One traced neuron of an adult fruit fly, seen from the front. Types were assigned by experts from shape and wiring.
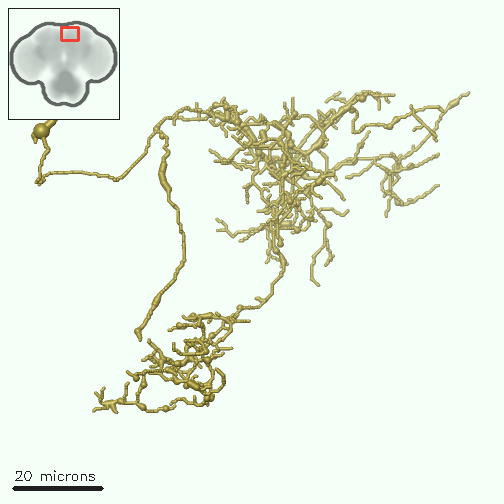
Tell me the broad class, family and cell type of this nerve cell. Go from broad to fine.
central-brain intrinsic neuron; hemilineage SMPad3; SMP125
